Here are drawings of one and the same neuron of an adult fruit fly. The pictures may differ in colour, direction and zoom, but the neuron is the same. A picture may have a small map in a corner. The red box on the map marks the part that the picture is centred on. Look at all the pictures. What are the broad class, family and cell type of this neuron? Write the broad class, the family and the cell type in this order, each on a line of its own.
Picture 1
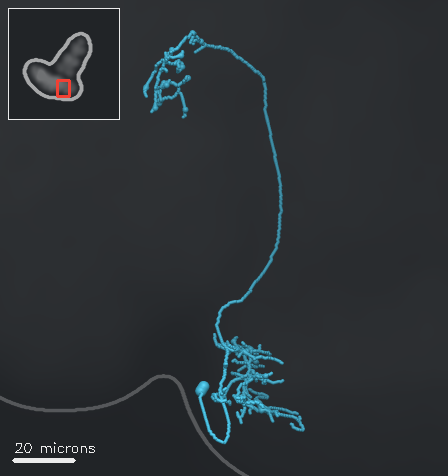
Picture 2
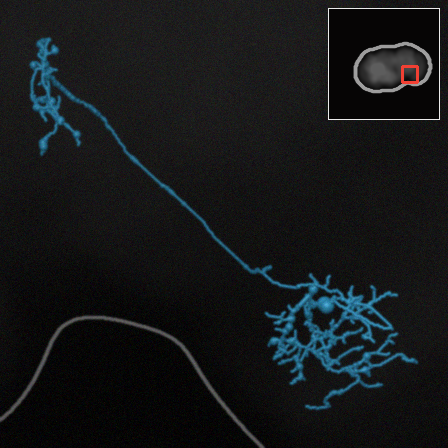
optic-lobe intrinsic neuron
Tm
Tm36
